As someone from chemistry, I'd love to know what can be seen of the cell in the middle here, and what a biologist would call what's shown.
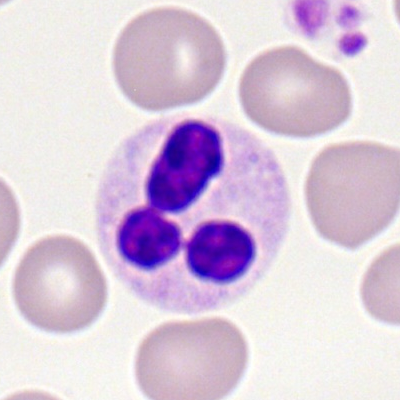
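Three separate lobes form the nucleus, and its chromatin is dark purple and coarsely clumped. Plentiful, pale pinkish-lilac cytoplasm contains fine, faint lilac granules. The cell is a segmented neutrophil.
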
